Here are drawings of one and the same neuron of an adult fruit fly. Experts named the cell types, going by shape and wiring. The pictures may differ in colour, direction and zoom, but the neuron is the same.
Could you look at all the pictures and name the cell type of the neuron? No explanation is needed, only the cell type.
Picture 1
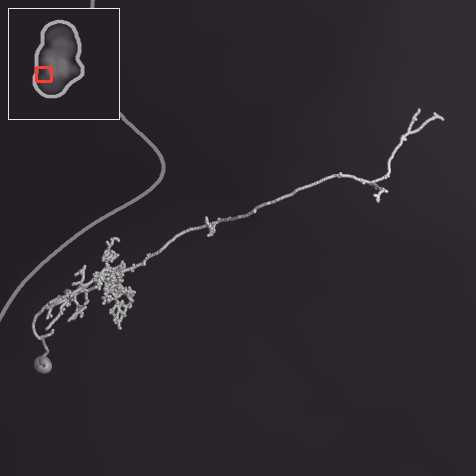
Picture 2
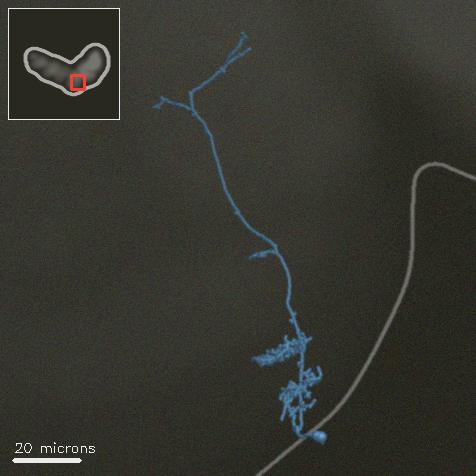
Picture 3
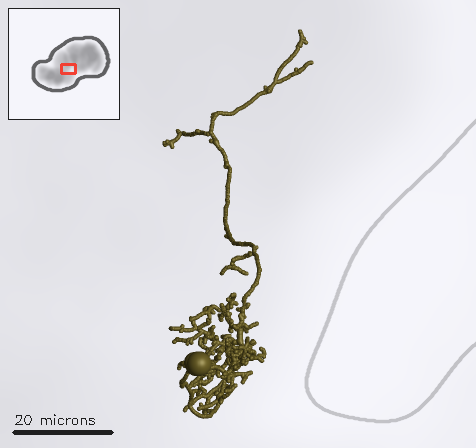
TmY3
